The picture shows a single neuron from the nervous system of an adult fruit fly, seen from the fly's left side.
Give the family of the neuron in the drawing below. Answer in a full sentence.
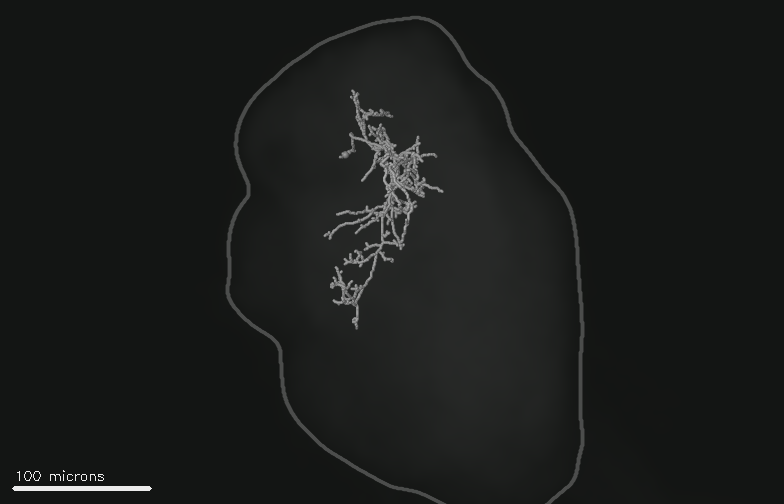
The family is hemilineage VLPd1.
